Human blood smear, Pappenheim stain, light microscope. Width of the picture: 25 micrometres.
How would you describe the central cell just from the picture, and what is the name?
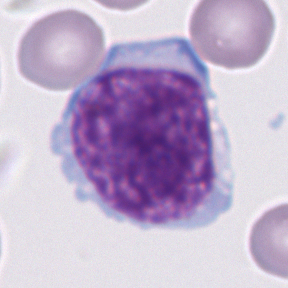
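Top edge angular, made of straight segments. Left margin uneven and ragged. Cytoplasm broadest above the nucleus, with no granules. This is a myeloblast.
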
